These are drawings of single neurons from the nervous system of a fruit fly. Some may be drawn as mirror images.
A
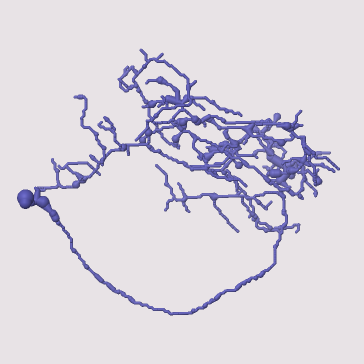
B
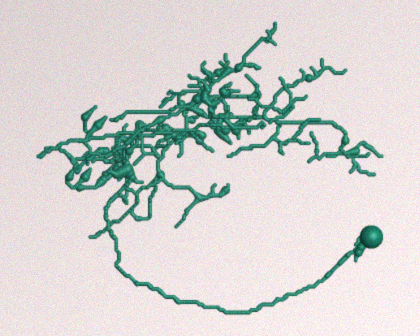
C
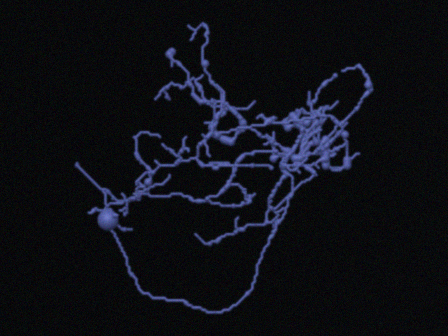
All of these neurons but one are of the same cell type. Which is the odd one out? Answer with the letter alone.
B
